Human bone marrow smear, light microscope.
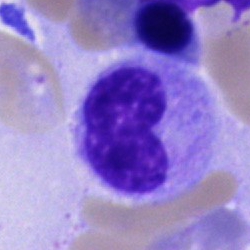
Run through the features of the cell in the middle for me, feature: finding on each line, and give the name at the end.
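Outline: smooth and round.
Nuclear shape: kidney-like, indented on the right side.
Nuclear position: toward the left of the cell.
Cytoplasm: moderate rim, widest on the right.
Cell: metamyelocyte.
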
